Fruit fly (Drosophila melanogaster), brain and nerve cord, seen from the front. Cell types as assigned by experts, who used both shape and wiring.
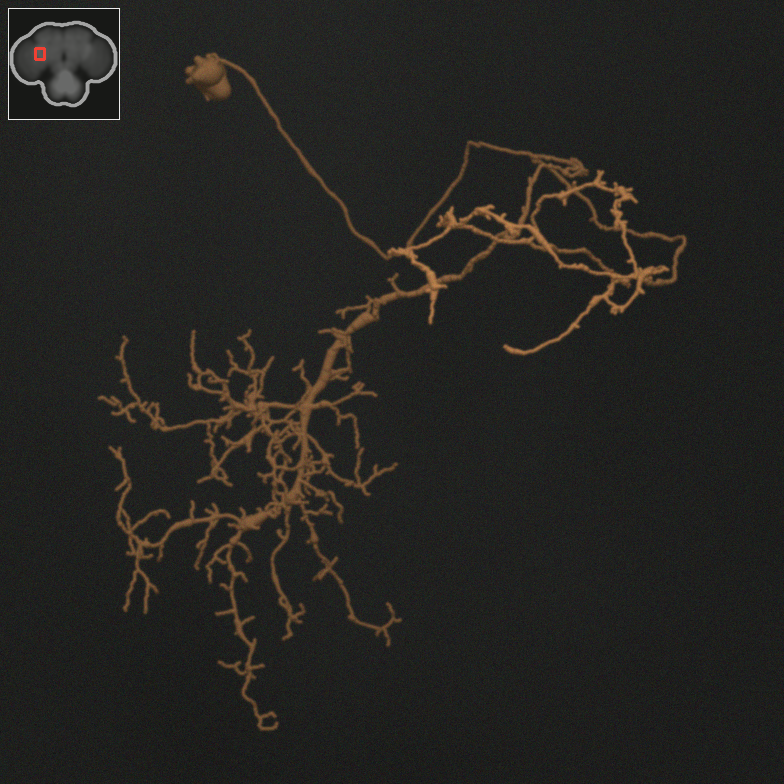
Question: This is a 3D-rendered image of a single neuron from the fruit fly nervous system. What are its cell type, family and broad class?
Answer: LC18; hemilineage VPNp2; visual projection neuron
